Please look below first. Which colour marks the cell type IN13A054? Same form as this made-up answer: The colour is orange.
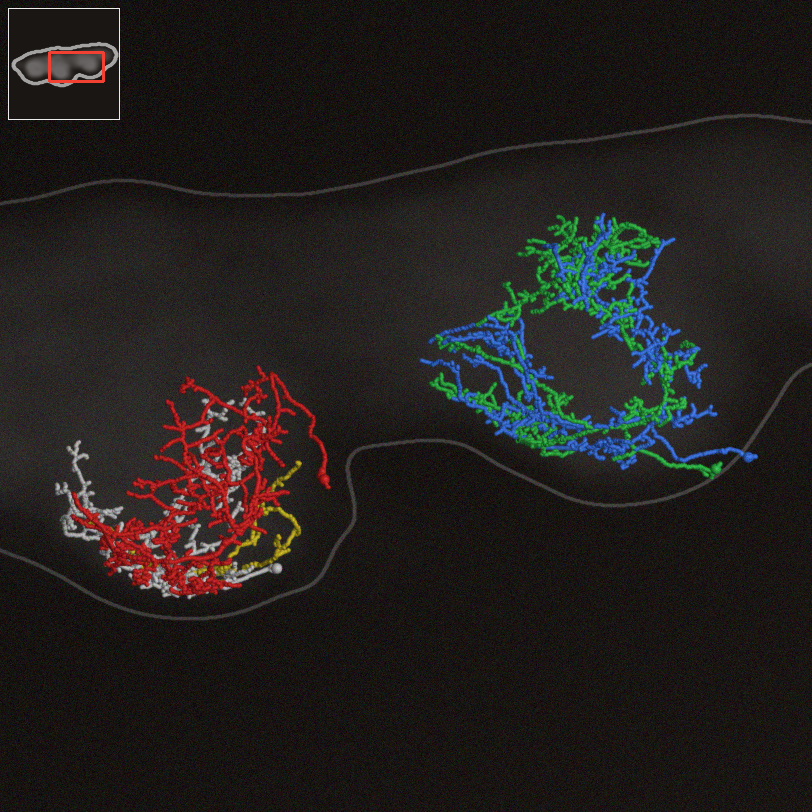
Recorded: The colour is white.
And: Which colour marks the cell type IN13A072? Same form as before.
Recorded: The colour is yellow.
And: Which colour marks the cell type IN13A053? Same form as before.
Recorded: The colour is blue.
